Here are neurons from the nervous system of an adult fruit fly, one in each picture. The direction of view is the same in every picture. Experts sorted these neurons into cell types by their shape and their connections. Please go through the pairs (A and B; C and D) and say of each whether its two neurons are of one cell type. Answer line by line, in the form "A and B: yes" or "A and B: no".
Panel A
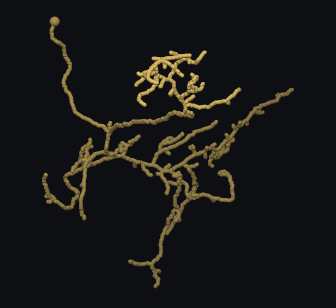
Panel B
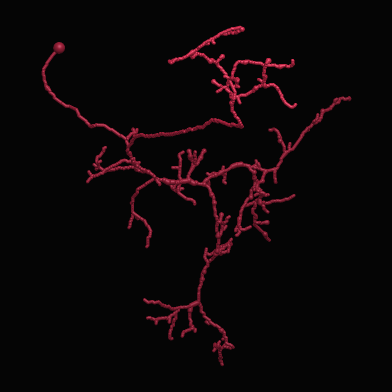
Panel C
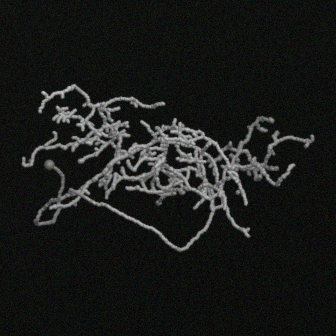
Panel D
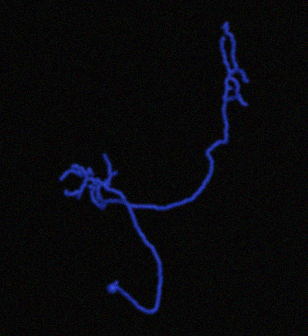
A and B: yes
C and D: no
